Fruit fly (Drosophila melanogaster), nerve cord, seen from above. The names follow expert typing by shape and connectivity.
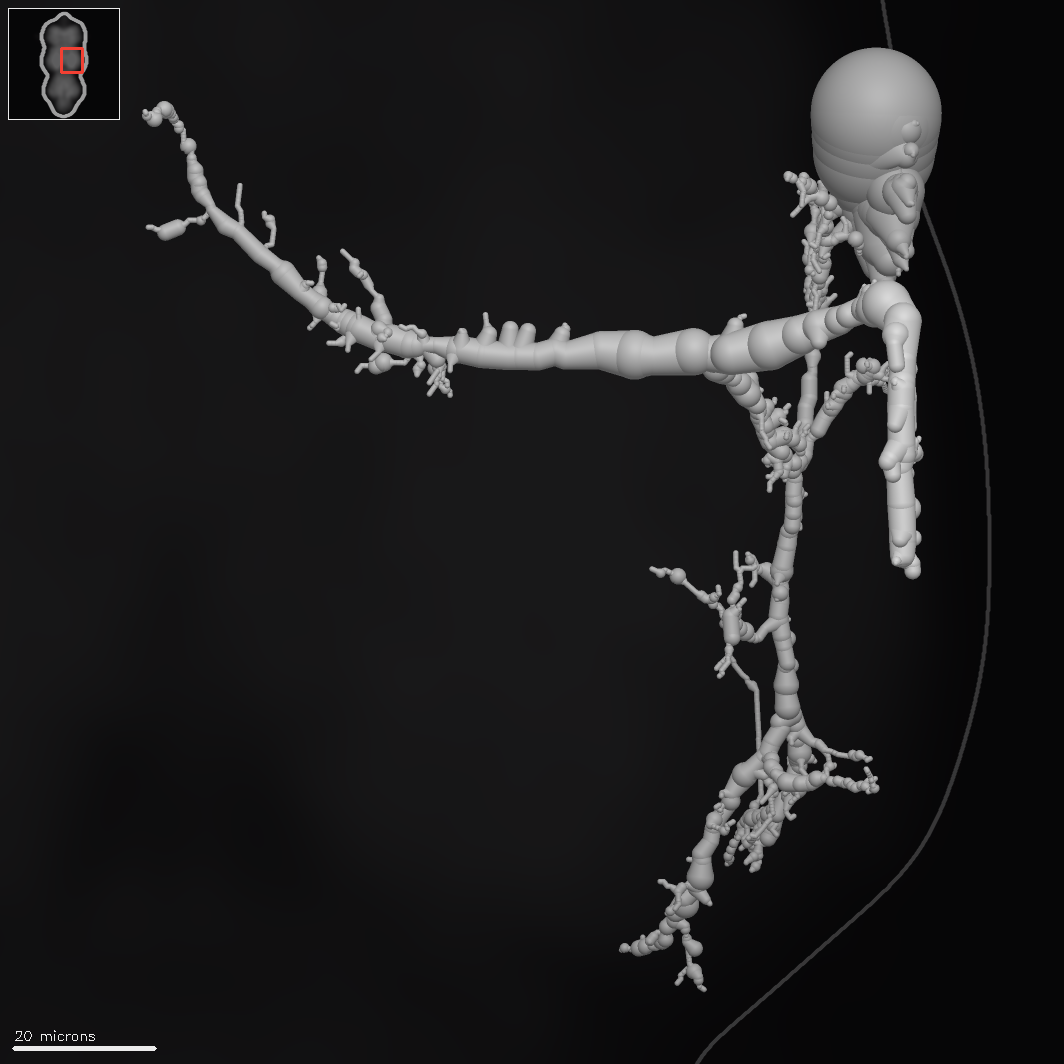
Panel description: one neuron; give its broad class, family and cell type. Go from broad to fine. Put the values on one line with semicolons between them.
motor neuron of the nerve cord; hemilineage 08A; TTMn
